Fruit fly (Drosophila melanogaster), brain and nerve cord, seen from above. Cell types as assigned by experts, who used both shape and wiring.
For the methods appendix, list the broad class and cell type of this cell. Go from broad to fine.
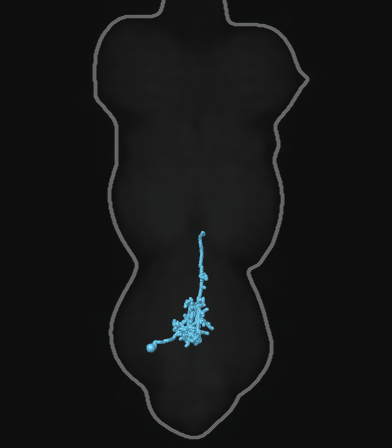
nerve-cord intrinsic neuron; INXXX390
